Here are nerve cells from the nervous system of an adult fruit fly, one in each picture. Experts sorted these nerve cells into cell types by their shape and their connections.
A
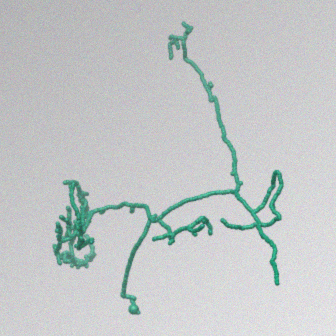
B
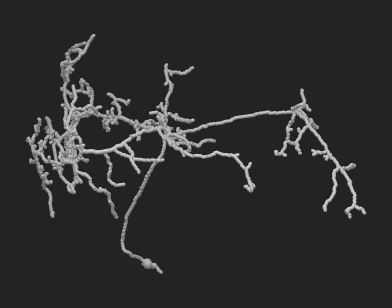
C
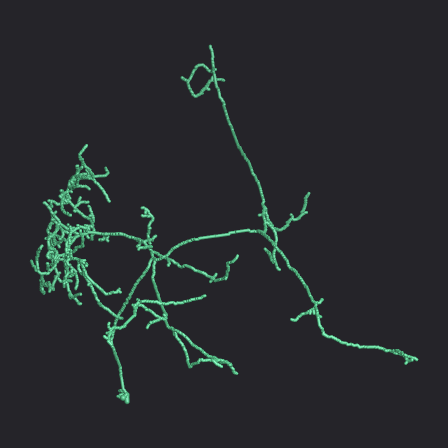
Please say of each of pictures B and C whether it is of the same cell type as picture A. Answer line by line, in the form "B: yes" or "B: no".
B: no
C: no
